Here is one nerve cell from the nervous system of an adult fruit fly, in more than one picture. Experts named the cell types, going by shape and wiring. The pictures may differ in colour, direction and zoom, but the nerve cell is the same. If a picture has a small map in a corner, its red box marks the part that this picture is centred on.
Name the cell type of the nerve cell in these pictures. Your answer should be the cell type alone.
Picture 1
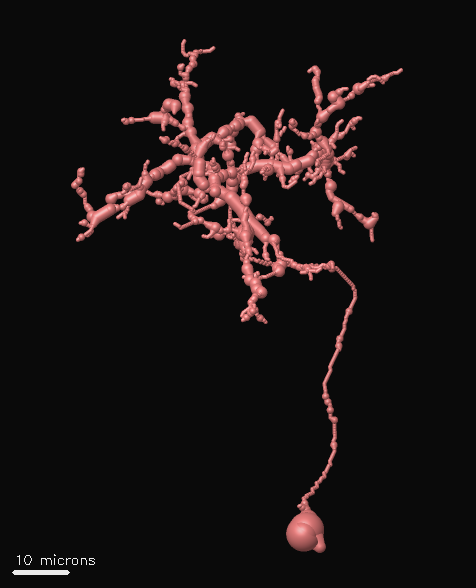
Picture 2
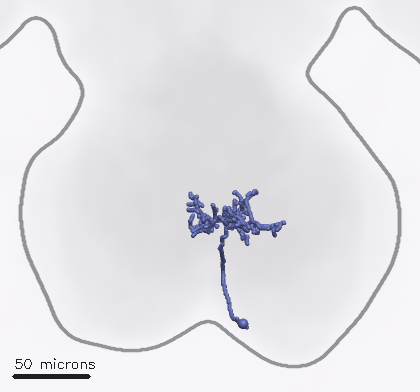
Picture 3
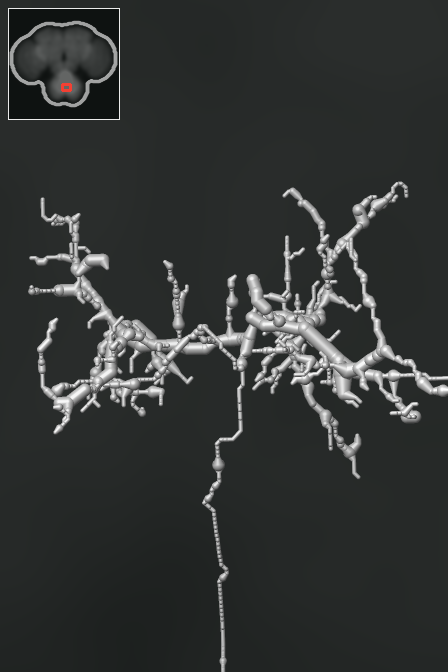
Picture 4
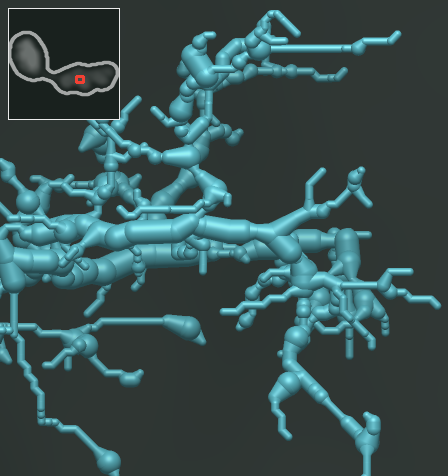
IN00A060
